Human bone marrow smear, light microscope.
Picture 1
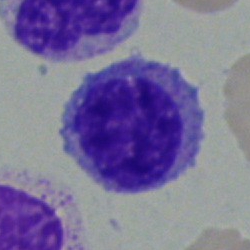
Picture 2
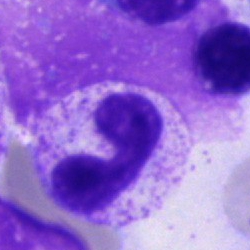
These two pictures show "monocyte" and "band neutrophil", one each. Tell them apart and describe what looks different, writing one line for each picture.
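The cell in picture 1 is a monocyte. No distinct granules are seen in the cytoplasm.
The cell in picture 2 is a band neutrophil. Small purple granules are scattered through the whole cytoplasm.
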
